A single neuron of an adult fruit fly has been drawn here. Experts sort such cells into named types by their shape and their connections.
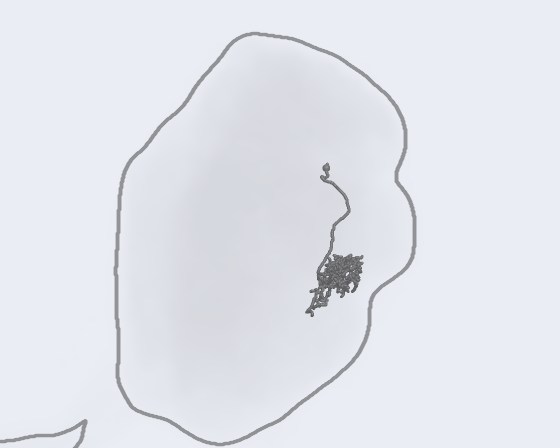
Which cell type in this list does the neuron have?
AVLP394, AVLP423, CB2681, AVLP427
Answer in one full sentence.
The cell type AVLP423 includes this neuron.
